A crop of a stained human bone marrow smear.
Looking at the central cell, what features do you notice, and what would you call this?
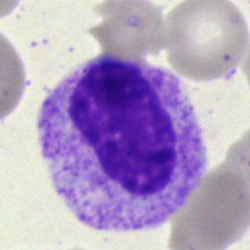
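Starting with the outline, I see it is round to slightly oval and smooth. The nucleus lies off-centre, toward the upper part of the cell, which leaves a wider rim of cytoplasm below. Its chromatin is dark purple, with patchy, clumped areas. Fine purple granules fill the cytoplasm. My answer: this is a metamyelocyte.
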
